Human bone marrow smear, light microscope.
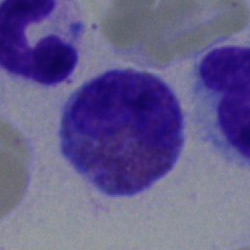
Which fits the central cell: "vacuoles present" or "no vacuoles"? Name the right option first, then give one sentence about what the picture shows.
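No vacuoles. No vacuoles are seen in the cell.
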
